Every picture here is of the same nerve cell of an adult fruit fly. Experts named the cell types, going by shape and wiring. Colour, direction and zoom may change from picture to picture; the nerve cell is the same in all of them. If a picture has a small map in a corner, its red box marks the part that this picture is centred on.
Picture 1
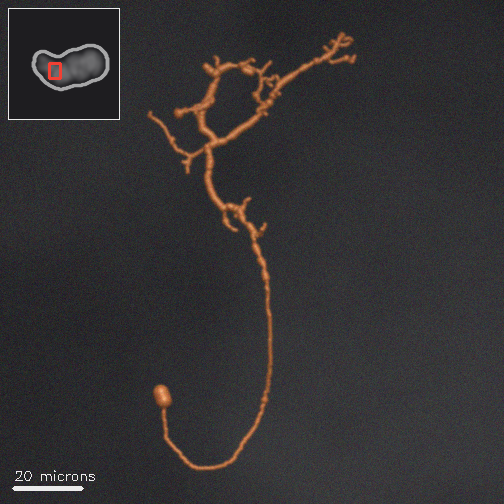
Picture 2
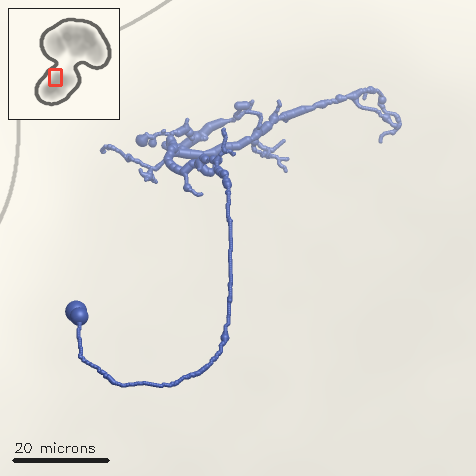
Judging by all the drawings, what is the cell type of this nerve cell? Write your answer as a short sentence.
The cell type is IN03B064.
